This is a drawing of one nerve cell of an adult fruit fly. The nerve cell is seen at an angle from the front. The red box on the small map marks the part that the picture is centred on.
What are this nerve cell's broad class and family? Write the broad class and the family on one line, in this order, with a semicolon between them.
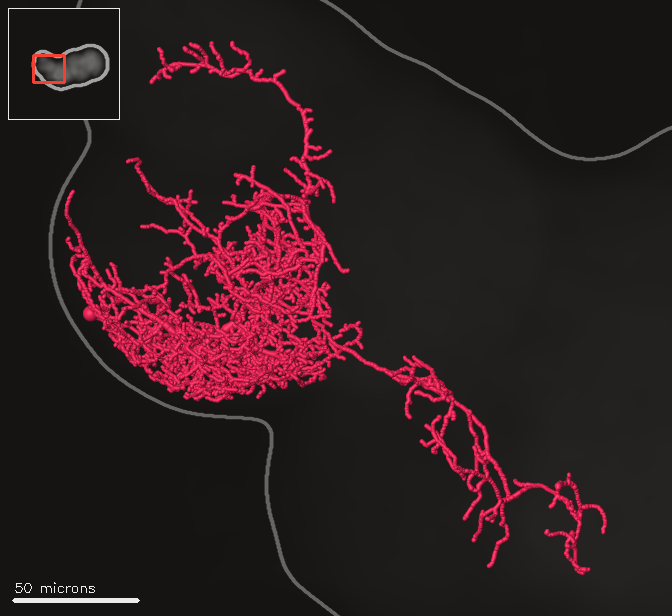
nerve-cord intrinsic neuron; hemilineage 04B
